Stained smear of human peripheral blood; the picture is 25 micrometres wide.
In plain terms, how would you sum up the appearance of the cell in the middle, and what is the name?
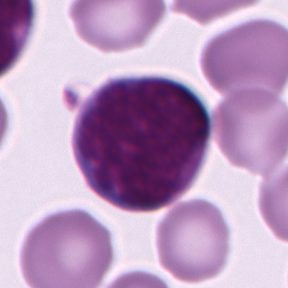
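A small rounded bleb projects from the upper left of the cell. At the lower left edge, a thin rim of bluish cytoplasm is present. No granules are visible in the cytoplasm, nor can nucleoli be seen in the nucleus. The cell is a myeloblast.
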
